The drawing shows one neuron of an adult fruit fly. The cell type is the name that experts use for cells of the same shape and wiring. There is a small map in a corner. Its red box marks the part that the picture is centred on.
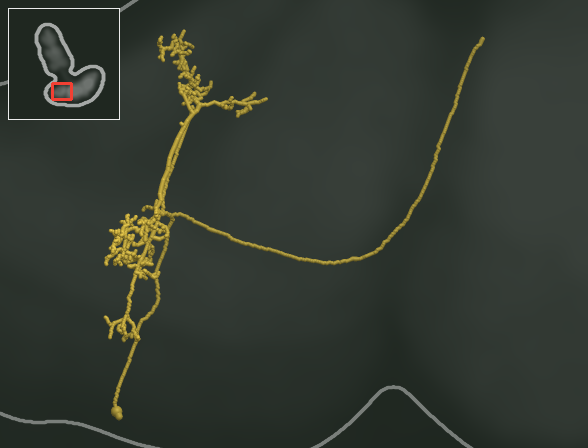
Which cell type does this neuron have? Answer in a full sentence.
The cell type is TmY14.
